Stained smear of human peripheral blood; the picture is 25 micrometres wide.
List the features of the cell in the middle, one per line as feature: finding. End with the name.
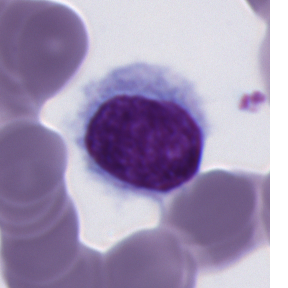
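Edge: upper edge of the cytoplasm frayed into fine, fuzzy projections
Chromatin: dark purple and densely clumped
Nucleolus: none distinct in the nucleus
Granules: none visible in the cytoplasm
Identity: hairy cell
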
